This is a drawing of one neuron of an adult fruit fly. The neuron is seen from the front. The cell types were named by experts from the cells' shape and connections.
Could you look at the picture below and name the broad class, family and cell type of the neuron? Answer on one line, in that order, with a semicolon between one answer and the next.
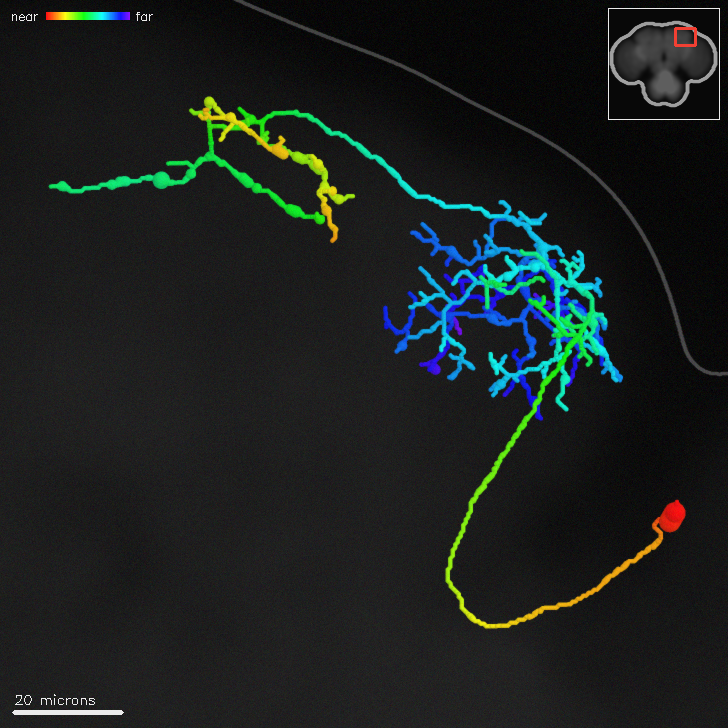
central-brain intrinsic neuron; hemilineage VPNl&d1_dorsal; CB2823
